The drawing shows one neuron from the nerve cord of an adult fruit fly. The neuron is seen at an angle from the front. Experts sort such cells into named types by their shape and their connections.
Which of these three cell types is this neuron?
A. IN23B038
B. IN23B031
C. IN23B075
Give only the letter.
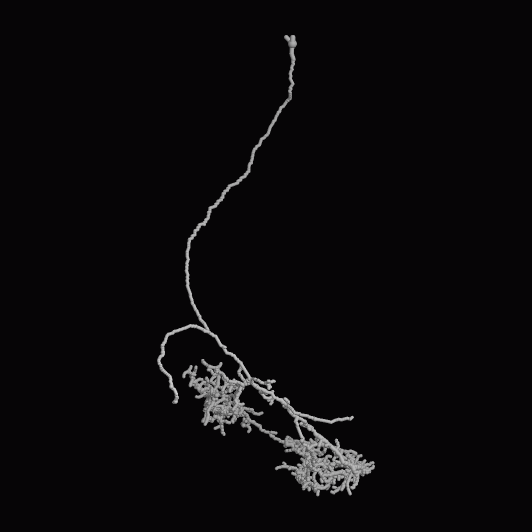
B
